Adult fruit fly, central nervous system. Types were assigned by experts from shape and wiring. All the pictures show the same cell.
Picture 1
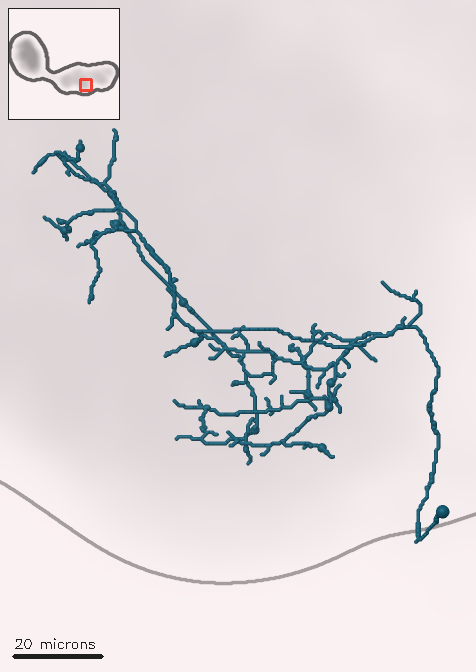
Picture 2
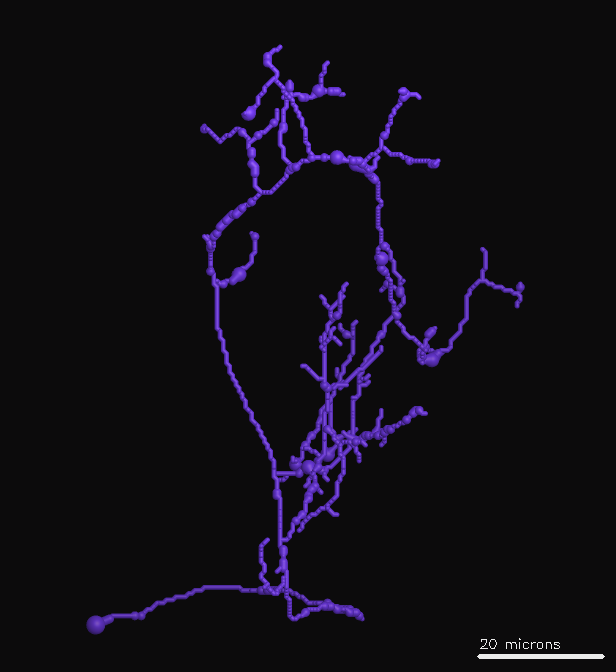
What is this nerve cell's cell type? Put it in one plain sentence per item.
The cell type is IN20A.22A092.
